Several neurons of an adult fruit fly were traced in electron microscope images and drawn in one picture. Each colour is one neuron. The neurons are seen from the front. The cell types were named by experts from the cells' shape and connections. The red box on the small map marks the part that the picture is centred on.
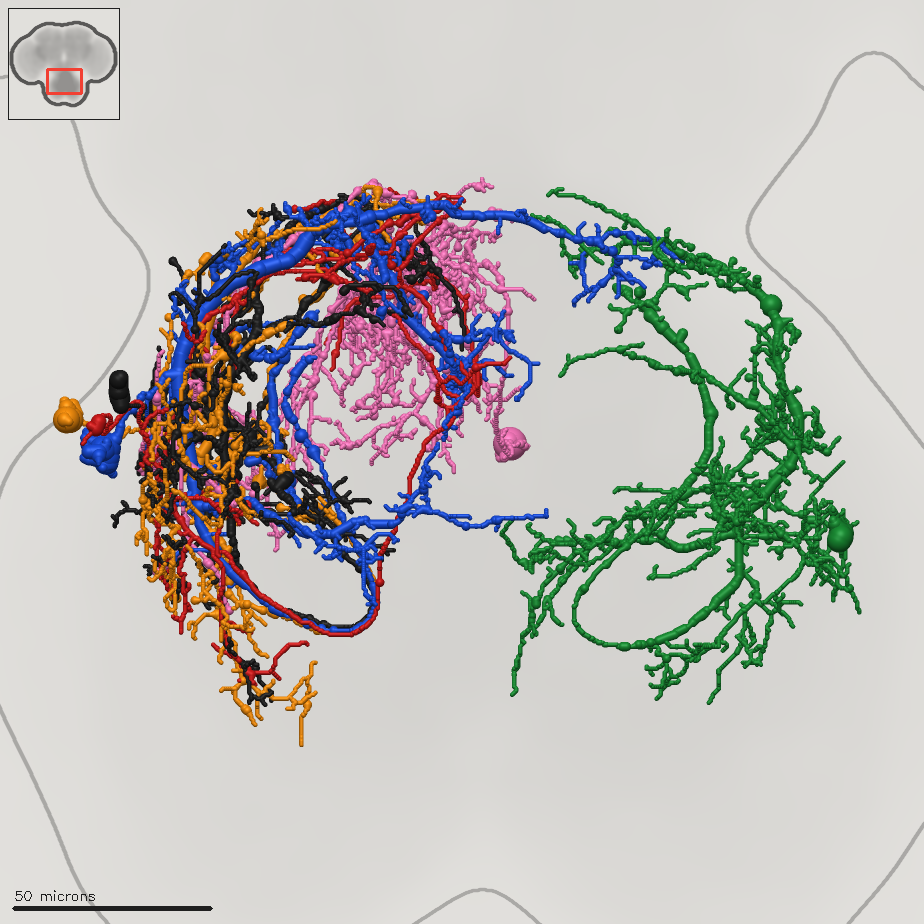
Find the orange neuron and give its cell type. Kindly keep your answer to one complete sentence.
This neuron is given the cell type IN17A049.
